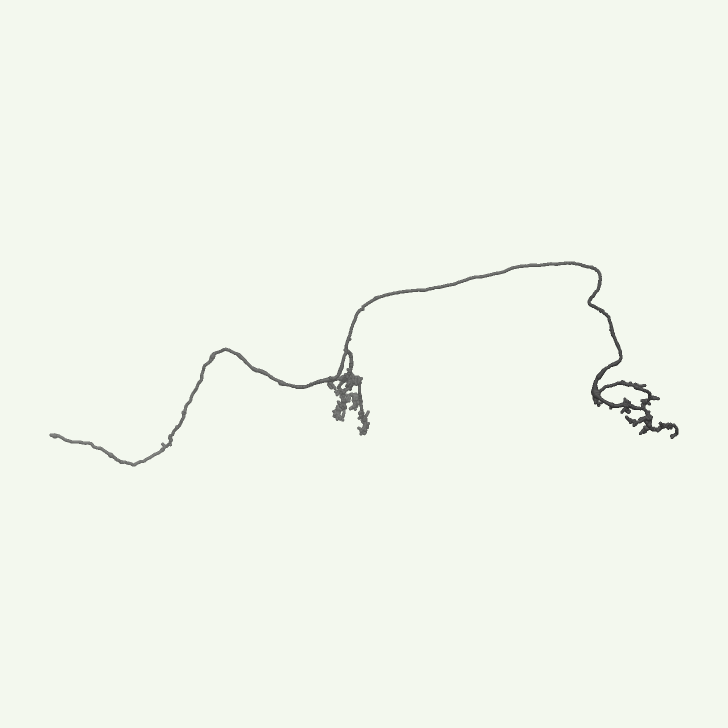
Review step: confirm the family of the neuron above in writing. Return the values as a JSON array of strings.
["class olfactory"]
